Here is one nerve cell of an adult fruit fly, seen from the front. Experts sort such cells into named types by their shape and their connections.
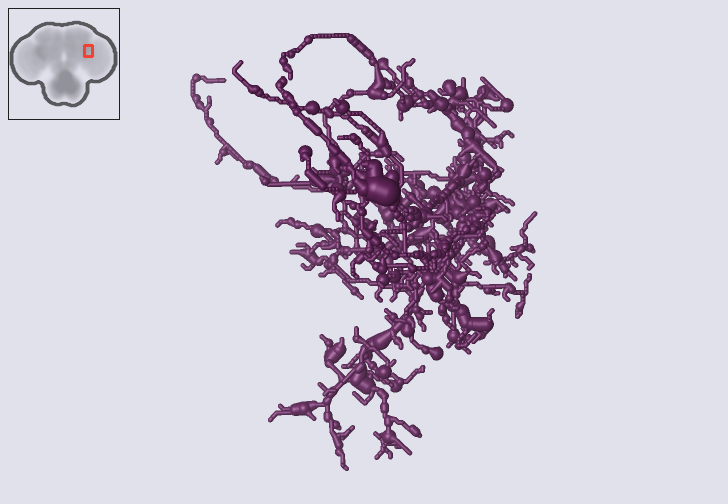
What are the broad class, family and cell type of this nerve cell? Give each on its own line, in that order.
central-brain intrinsic neuron
hemilineage VLPa1_lateral
AVLP311_b1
